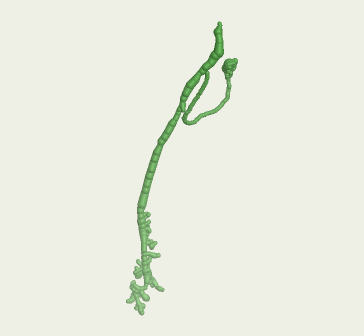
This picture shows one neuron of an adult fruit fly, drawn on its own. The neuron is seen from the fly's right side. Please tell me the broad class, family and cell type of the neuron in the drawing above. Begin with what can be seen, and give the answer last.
As drawn here it is more than twice as tall as it is wide. This is a visual projection neuron. The family is OCG. Its cell type is OCG01c.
